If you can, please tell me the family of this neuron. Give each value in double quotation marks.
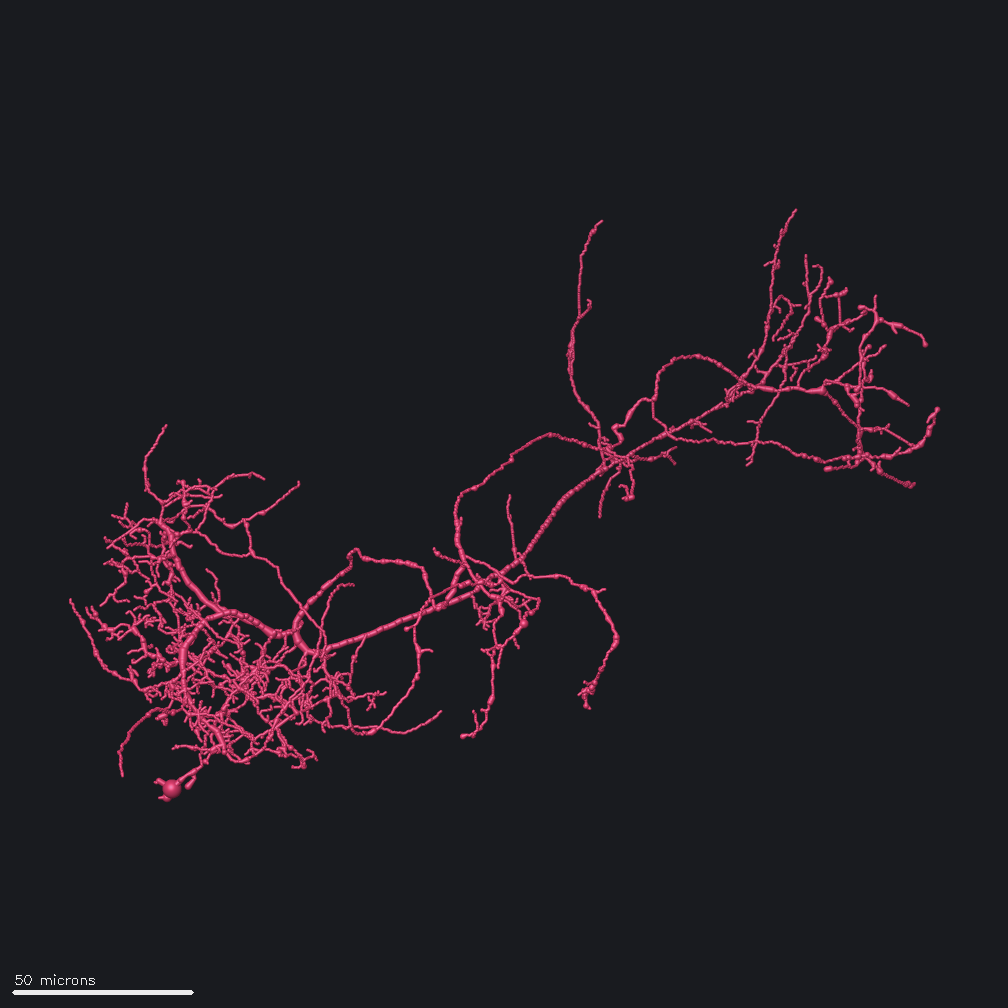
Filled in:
"hemilineage 08B"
